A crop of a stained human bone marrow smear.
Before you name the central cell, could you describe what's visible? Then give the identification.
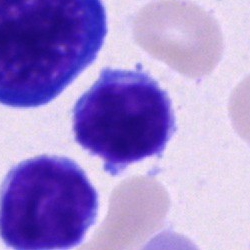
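You can see the outline is roughly round. The chromatin is dense and stained a deep dark purple, and there are no distinct nucleoli to be seen. Small blebs poke out from the edge too, clearest at the top and bottom. That's a lymphocyte.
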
